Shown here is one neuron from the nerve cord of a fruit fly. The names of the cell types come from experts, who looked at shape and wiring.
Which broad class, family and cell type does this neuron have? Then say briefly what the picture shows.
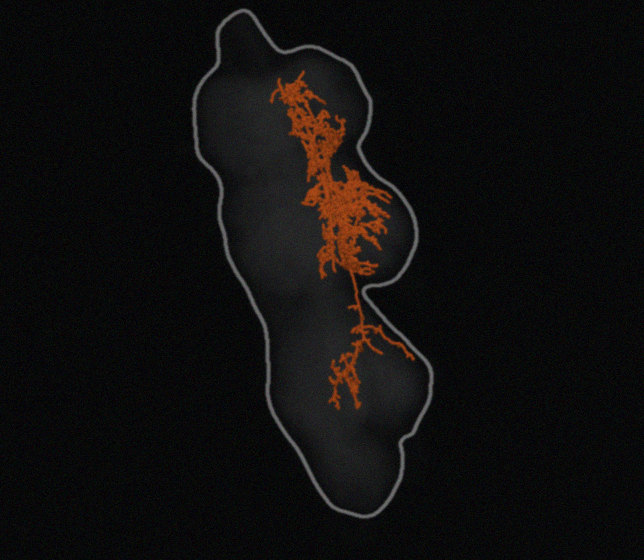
It is a nerve-cord intrinsic neuron. The family is hemilineage 10B. The cell type is IN10B003. The picture shows dozens of branch ends. In this view it is taller than it is wide.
